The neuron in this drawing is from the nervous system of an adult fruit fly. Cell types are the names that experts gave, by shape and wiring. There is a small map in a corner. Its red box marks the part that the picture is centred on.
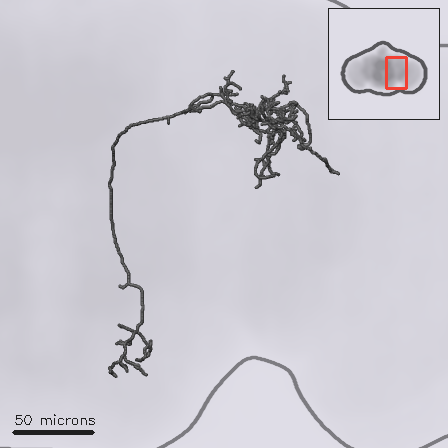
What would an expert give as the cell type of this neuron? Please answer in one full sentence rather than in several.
This neuron is typed as AVLP044_a.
